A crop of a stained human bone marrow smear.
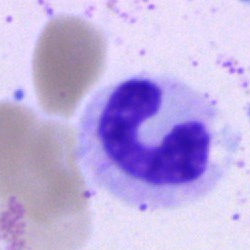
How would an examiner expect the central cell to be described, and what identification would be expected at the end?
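Outline round, smooth. Nucleus bent in a C shape, its hollow opening to the upper right. Cytoplasm pale lilac. Band neutrophil.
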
